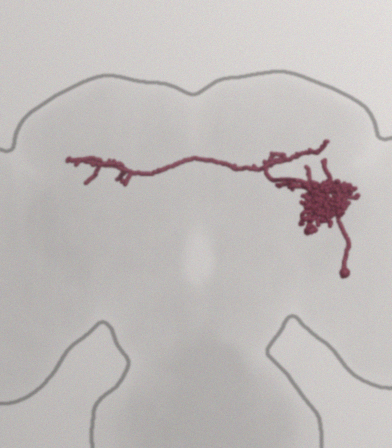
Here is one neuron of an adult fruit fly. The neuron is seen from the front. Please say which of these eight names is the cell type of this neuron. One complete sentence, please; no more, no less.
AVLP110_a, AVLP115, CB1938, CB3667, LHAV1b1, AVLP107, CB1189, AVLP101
A cell of type CB1189 is what this neuron is.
